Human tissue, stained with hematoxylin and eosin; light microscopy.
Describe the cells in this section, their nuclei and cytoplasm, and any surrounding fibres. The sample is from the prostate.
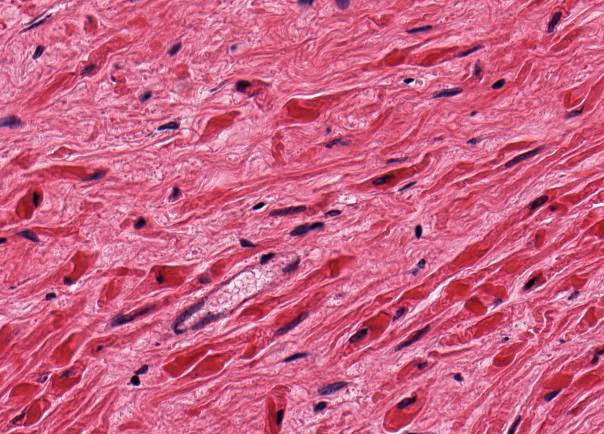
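Course: elongated cells and fibres run roughly parallel, lower left to upper right. Staining: bright red, deeply eosinophilic elongated cell segments scattered among paler pink fibrillary material. Nuclei: small, dark, mostly elongated or spindle-shaped. Below centre, a narrow structure lined by elongated nuclei holds pale, finely vacuolated material.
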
